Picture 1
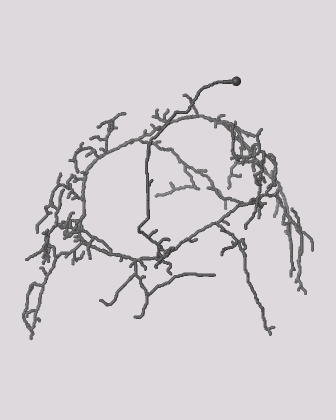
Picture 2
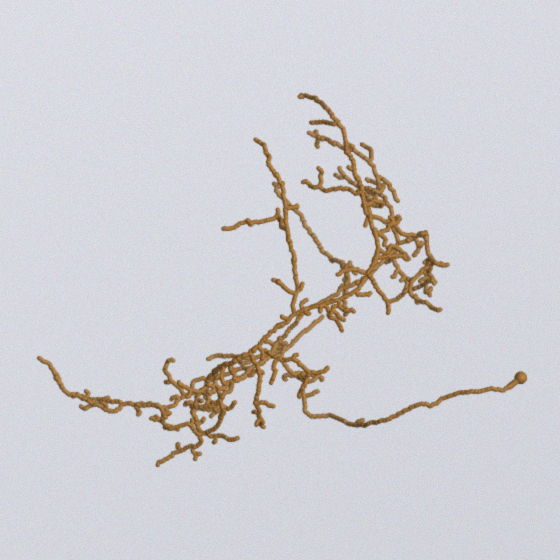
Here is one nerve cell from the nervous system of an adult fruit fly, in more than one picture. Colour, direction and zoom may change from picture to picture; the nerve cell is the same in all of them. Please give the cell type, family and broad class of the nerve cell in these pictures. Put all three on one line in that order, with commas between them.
IN04B088, hemilineage 04B, nerve-cord intrinsic neuron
